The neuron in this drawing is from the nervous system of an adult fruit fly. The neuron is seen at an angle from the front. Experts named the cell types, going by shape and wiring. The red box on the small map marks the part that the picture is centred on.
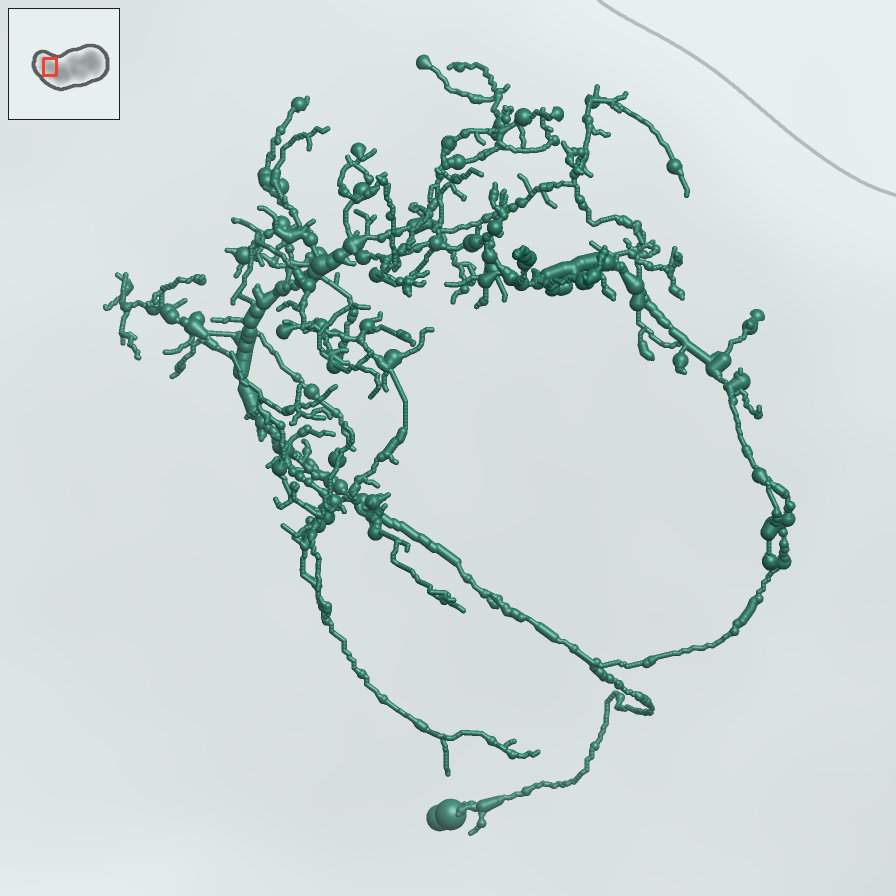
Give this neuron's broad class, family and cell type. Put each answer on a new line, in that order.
nerve-cord intrinsic neuron
hemilineage 16B
IN16B053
